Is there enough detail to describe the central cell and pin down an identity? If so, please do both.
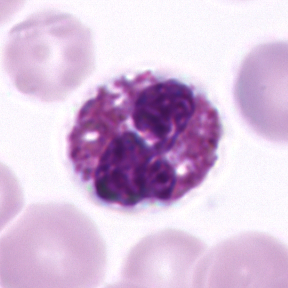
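Central cell: outline round. Nucleus divided into separate lobes; no nucleoli seen. Cytoplasm packed with coarse granules. Name: eosinophil.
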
